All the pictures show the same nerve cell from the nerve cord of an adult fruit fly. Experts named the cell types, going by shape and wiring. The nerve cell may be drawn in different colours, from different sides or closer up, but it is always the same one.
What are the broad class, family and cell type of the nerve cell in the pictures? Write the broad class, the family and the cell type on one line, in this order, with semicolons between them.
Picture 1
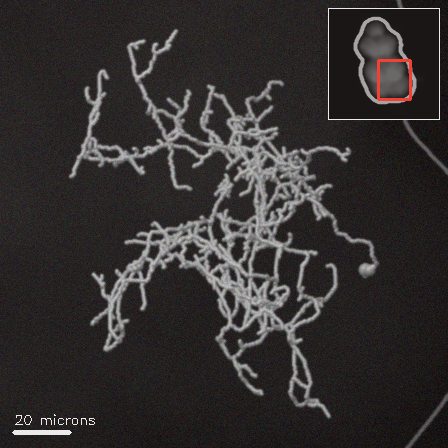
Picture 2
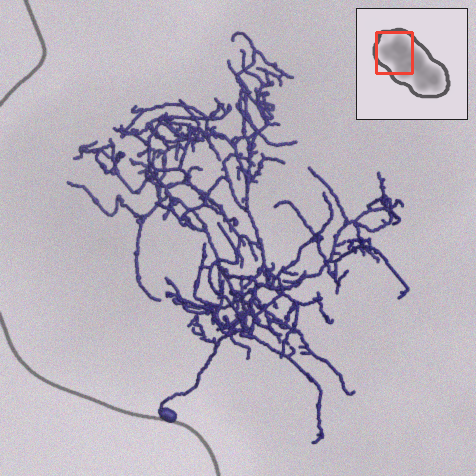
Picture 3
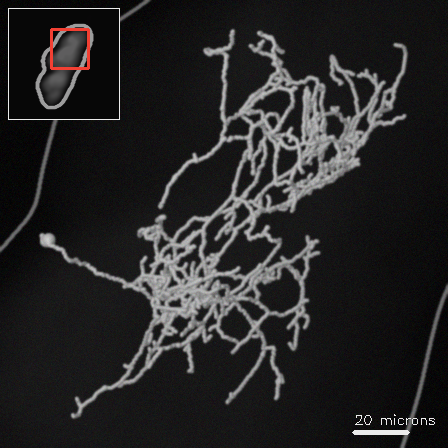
nerve-cord intrinsic neuron; hemilineage 12A; IN12A041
